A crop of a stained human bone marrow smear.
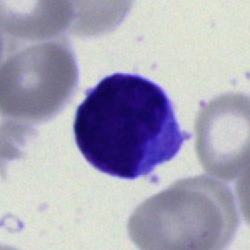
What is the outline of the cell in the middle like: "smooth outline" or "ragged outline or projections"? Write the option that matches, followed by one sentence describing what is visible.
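Ragged outline or projections. A small bleb projects from the right edge of the cell.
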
